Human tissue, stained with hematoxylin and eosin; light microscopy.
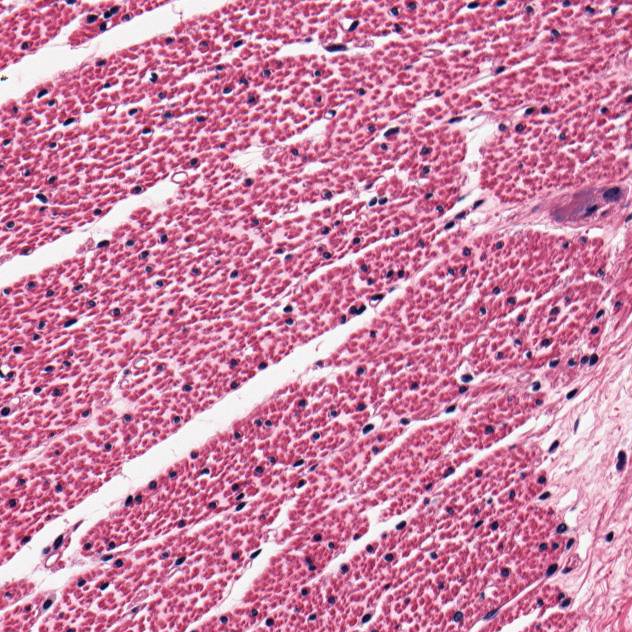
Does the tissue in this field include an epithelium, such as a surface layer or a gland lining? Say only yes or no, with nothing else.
No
